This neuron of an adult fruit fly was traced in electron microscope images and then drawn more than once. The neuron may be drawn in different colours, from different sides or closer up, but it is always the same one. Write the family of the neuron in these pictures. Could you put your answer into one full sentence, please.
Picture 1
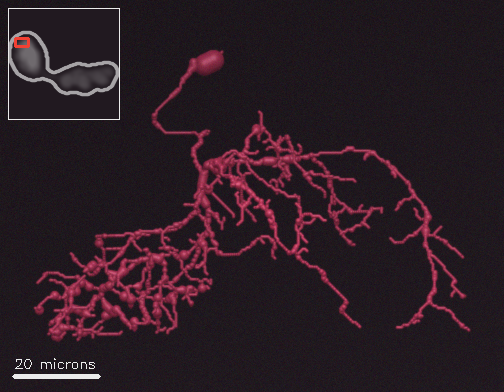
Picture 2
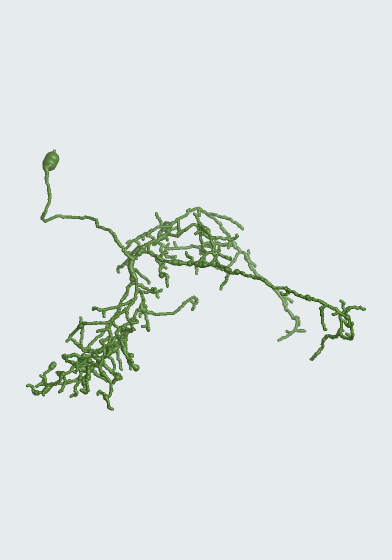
The family assigned to this neuron is hemilineage SMPad3.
